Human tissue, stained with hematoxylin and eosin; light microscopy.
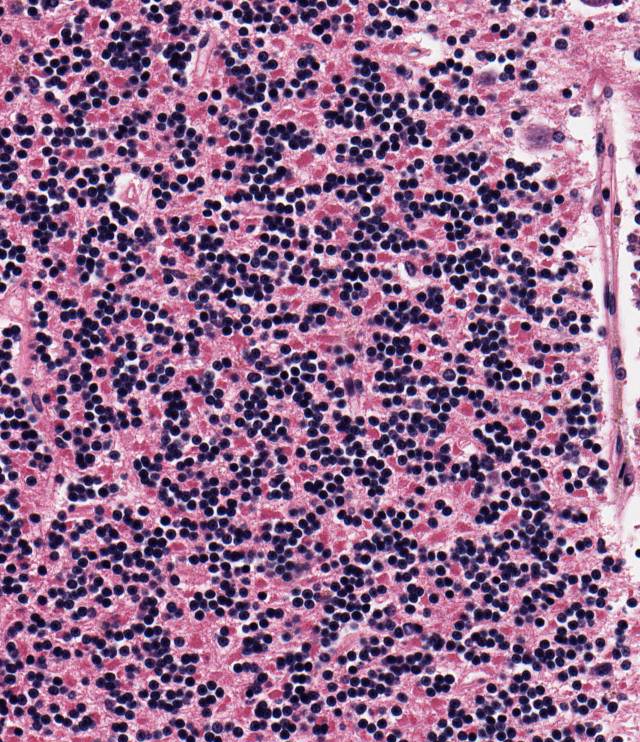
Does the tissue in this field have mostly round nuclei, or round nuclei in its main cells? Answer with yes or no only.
Yes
